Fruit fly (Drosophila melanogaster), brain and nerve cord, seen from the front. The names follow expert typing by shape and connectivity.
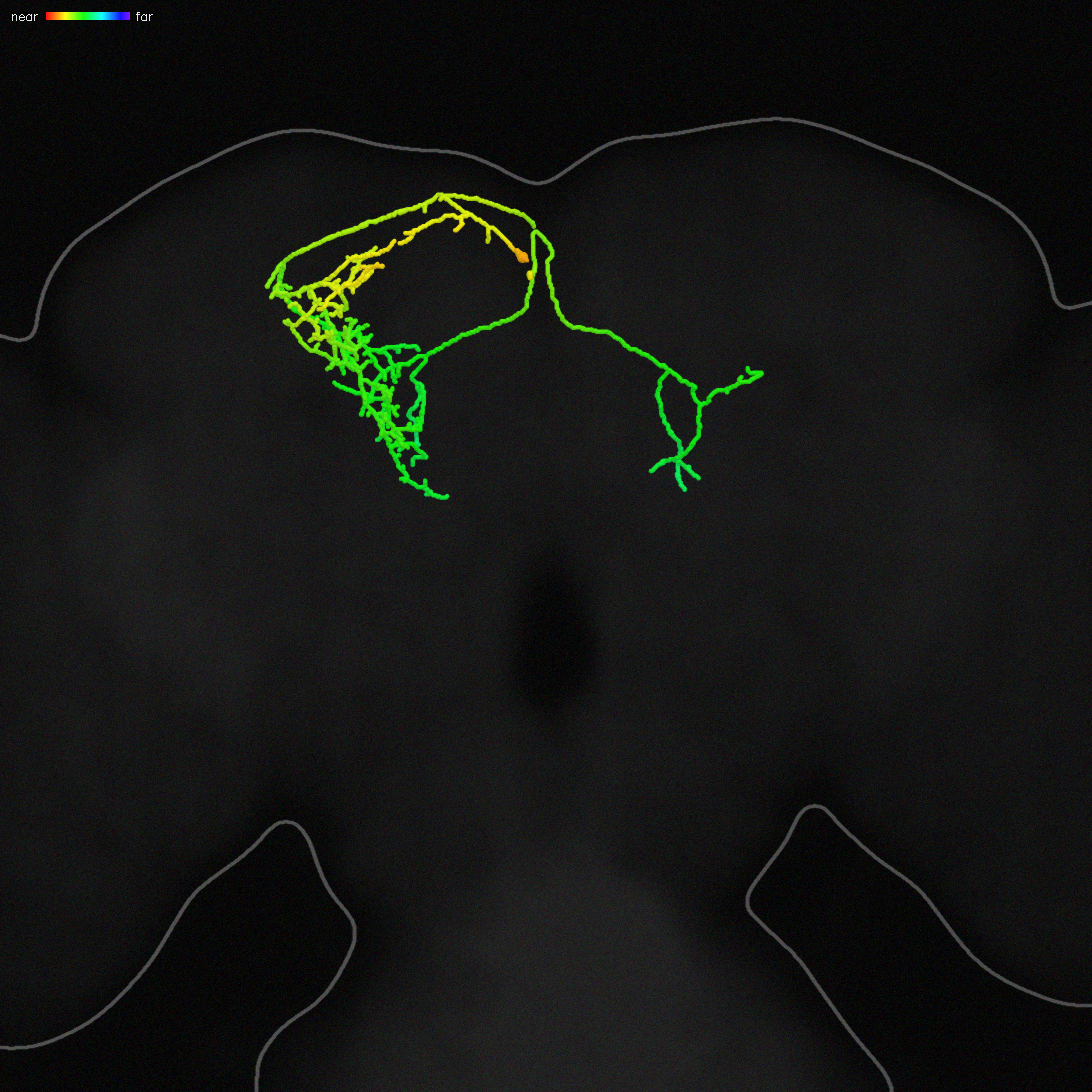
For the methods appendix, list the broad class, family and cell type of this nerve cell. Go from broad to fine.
central-brain intrinsic neuron; hemilineage SMPad1; SIP142m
